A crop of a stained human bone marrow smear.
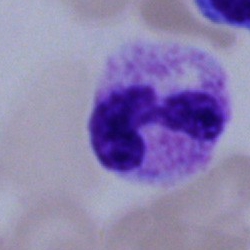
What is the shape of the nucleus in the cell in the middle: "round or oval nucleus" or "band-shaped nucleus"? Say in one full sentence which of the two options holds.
The nucleus has been drawn out into a curved band lacking separate lobes.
